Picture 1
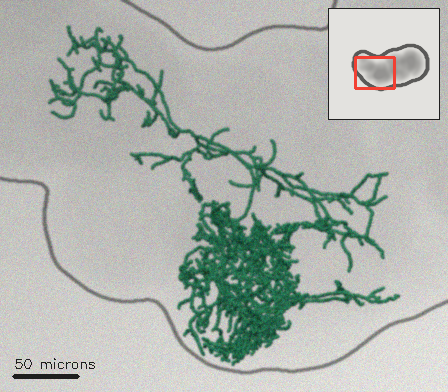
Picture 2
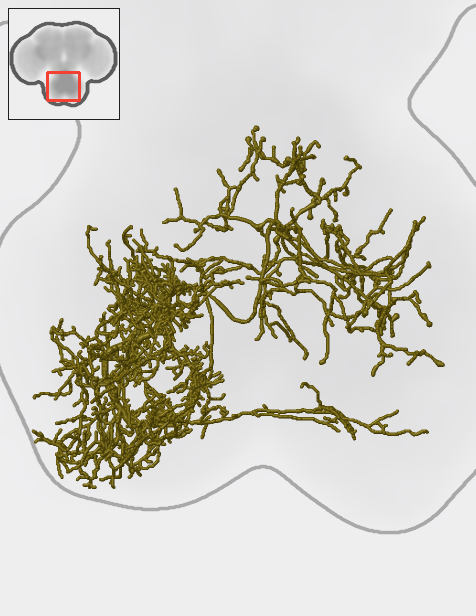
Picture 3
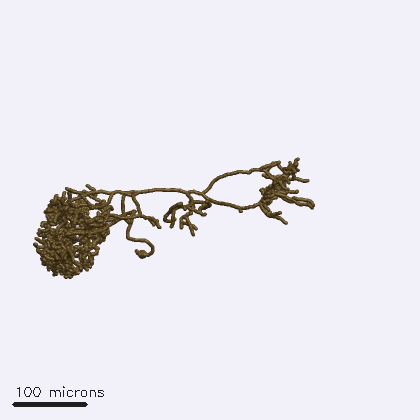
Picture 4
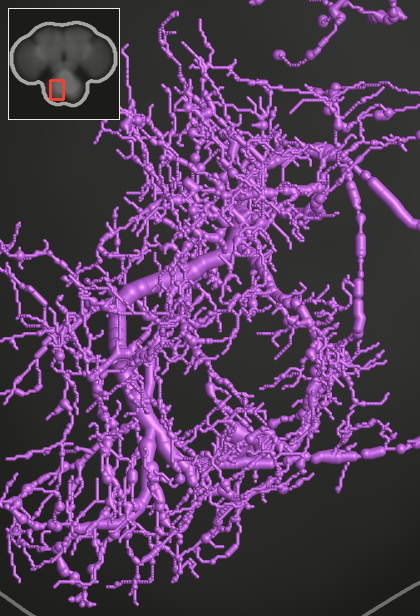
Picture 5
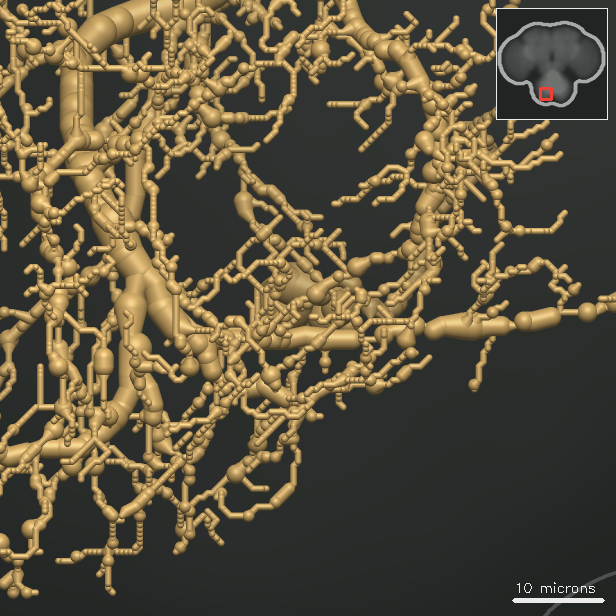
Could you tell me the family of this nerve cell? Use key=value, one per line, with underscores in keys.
family=hemilineage 10B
